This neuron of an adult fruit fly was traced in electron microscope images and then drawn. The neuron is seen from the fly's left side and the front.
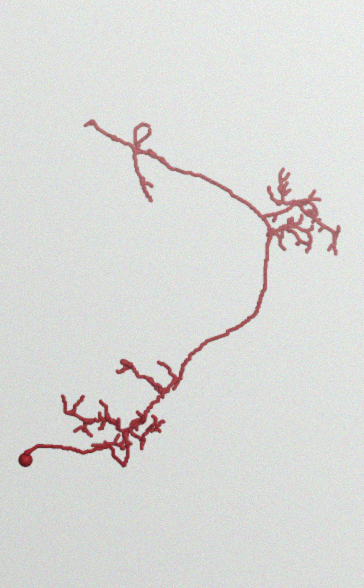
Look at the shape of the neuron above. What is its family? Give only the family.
TmY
